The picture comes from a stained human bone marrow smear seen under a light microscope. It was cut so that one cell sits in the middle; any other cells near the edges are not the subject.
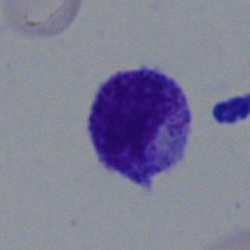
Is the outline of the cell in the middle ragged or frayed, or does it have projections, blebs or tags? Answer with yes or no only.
Yes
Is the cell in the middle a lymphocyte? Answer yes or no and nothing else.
yes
